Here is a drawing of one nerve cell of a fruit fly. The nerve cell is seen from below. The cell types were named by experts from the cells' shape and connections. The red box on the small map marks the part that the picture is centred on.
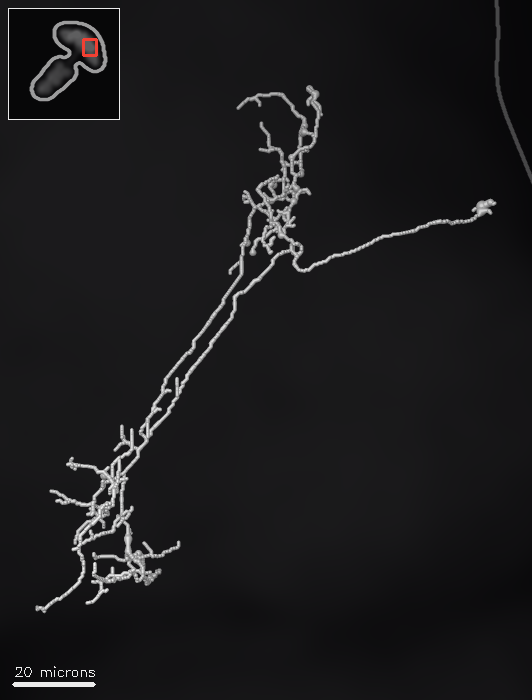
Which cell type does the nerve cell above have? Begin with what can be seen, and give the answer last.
It is in the brain and does not reach the nerve cord. From top to bottom in the picture it spans about 130 microns. The picture shows dozens of branch ends. It is a central-brain intrinsic neuron. Its cell type is CB2950.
